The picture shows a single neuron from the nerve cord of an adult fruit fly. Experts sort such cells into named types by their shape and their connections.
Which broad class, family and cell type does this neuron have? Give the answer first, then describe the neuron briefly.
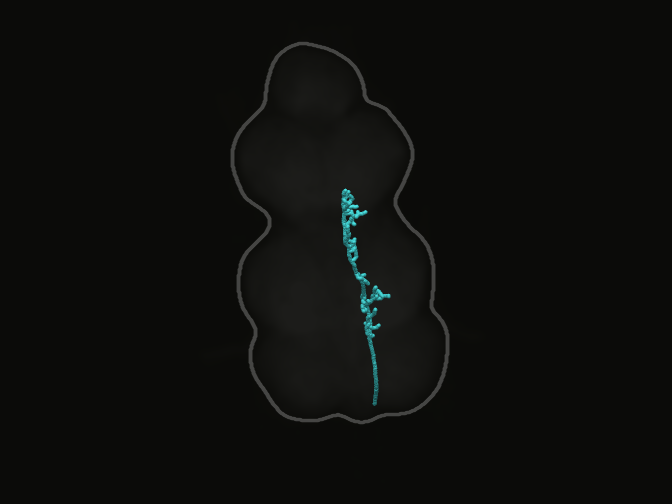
This is a descending neuron. The family is hemilineage MD3. The cell type is DNg71. No cell body is drawn. As drawn here it is more than twice as tall as it is wide.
